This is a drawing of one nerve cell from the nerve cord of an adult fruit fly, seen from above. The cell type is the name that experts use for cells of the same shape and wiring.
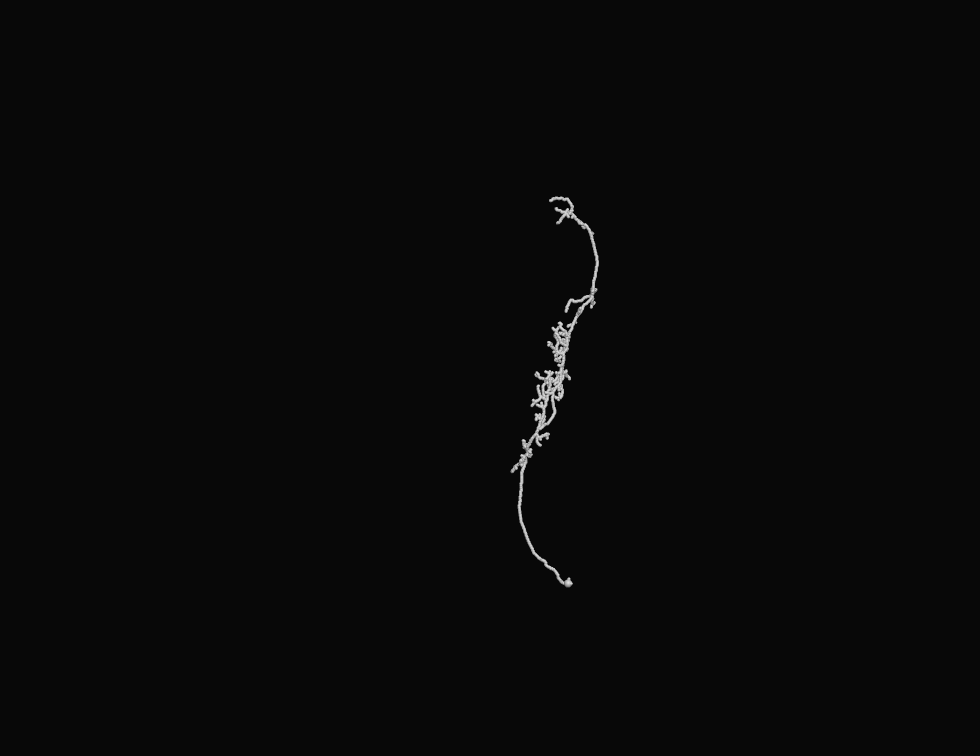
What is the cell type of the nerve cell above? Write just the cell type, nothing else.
IN03B083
